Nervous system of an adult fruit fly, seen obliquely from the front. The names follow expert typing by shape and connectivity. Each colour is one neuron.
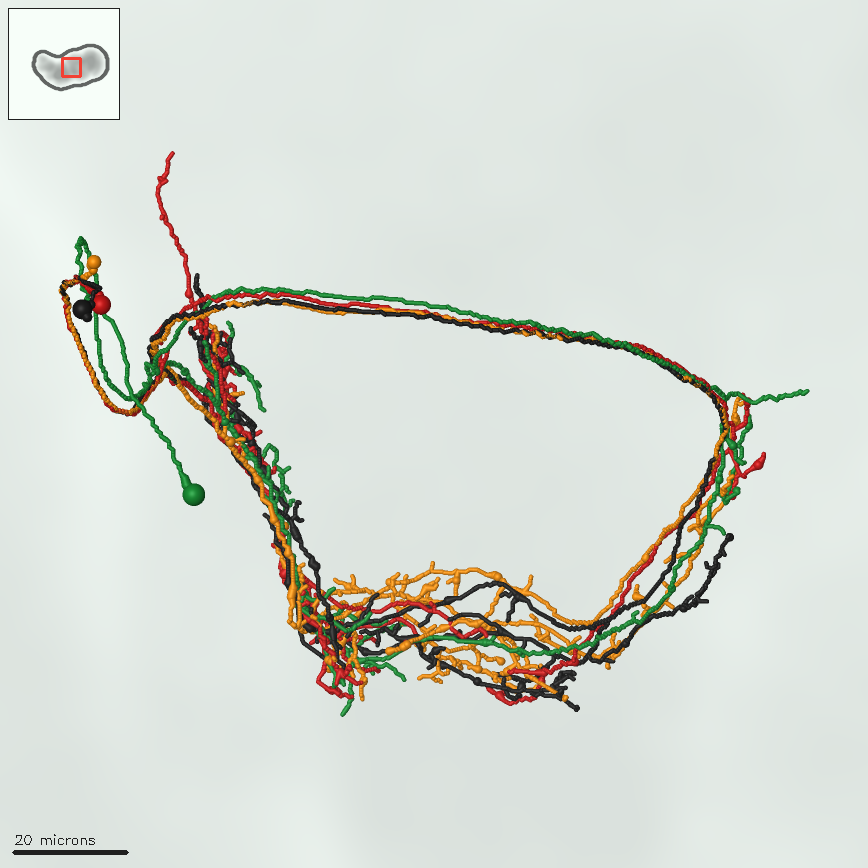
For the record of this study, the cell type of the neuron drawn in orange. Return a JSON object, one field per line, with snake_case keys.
{
 "cell_type": "CB3758"
}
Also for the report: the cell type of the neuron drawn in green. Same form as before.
{
 "cell_type": "CB2873"
}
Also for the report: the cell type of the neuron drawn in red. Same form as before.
{
 "cell_type": "CB3760"
}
